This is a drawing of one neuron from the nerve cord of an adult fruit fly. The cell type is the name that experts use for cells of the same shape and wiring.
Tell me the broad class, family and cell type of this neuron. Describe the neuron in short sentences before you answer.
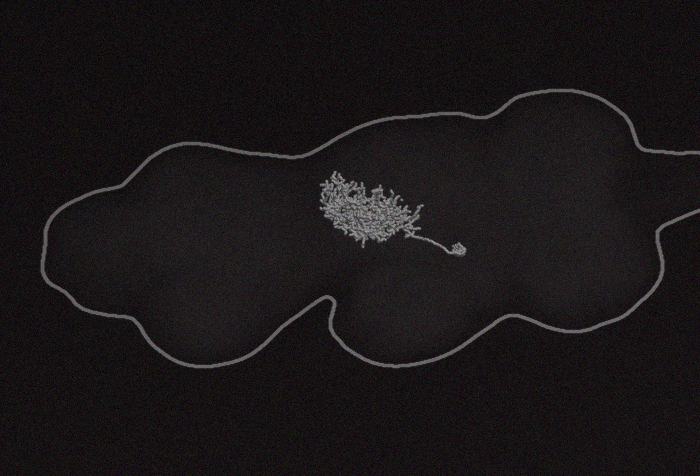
In this view it is wider than it is tall. It is a nerve-cord intrinsic neuron. The family is hemilineage 13B. The cell type is IN13B010.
